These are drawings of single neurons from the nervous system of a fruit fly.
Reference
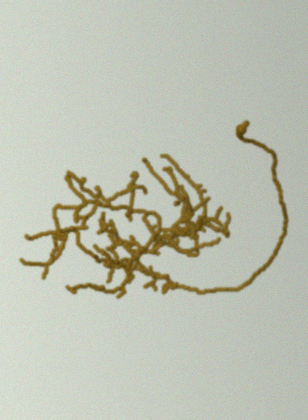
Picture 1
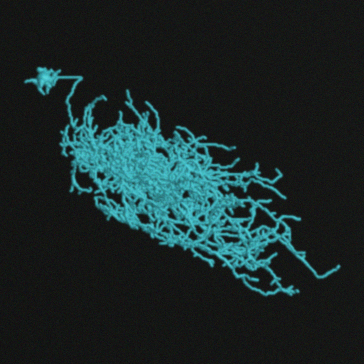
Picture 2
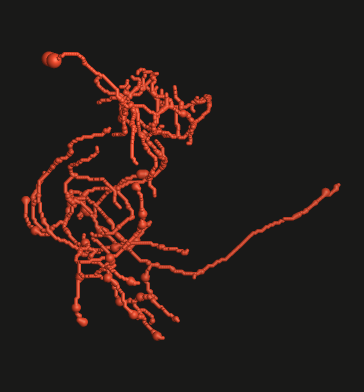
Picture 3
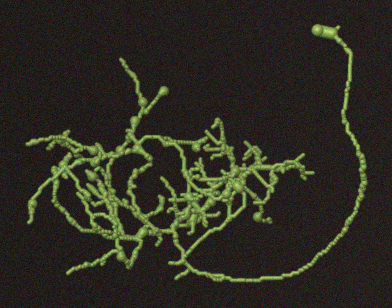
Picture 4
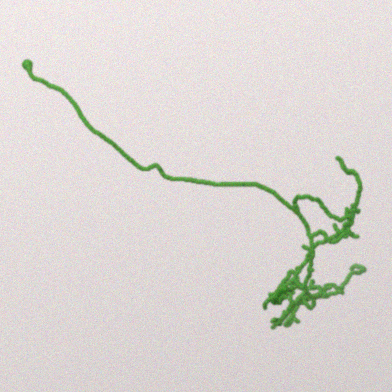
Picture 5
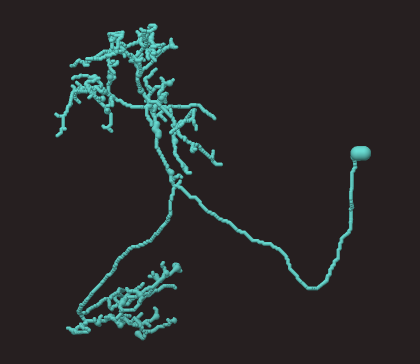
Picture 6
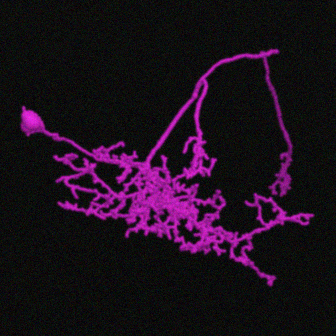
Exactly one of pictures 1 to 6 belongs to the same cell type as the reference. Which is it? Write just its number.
3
